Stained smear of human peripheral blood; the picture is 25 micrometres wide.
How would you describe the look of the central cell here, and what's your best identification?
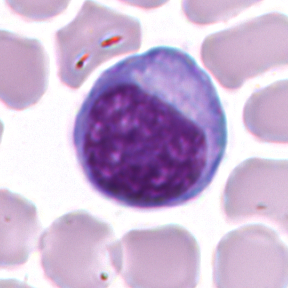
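You'll notice the outline is round and smooth, and the nucleus has settled off-centre toward the lower left. The cytoplasm is blue, with a paler zone lying against the upper edge of the nucleus. That's a plasma cell.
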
